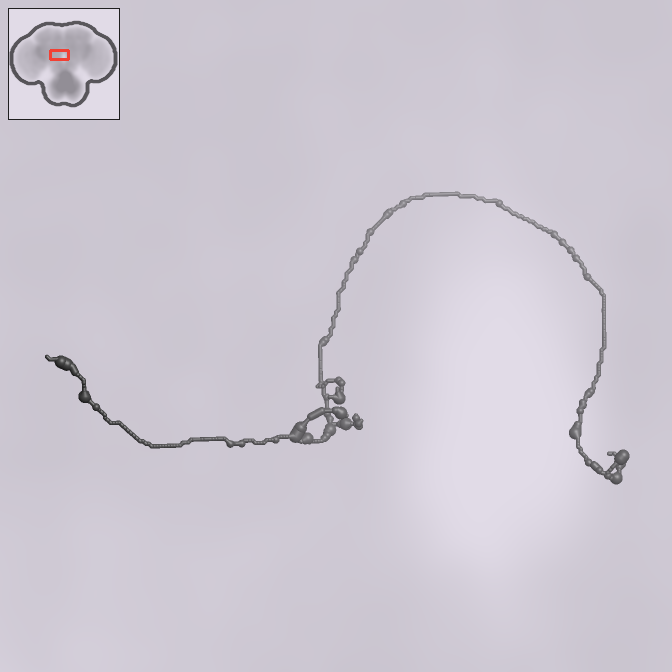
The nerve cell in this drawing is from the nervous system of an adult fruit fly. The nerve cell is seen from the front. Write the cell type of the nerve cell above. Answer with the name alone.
ORN_VM1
